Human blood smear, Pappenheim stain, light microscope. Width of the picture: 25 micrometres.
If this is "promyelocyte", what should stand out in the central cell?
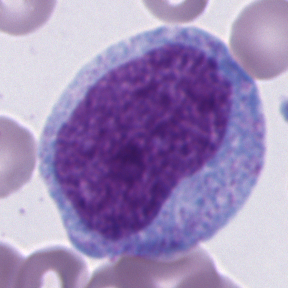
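Fits promyelocyte: nucleus fills most of the cell, sitting toward the upper left.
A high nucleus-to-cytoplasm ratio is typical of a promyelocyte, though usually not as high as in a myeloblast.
Cytoplasm pale blue, its widest band on the lower right side. Fine purple-pink granules scattered through the cytoplasm. Cell roughly round to slightly oval, edge finely uneven.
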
